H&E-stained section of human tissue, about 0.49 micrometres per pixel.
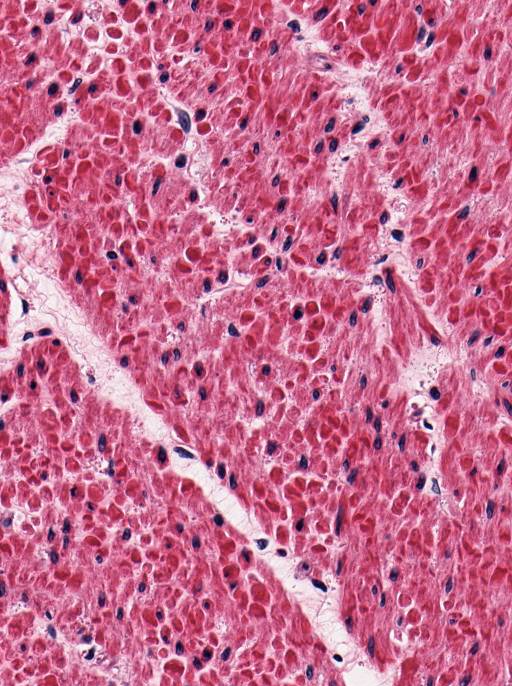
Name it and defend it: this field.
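The field shows smooth muscle, its fibres grouped into bundles separated by pale septa, the broadest running diagonally from upper left to lower right. Most fibres are cut across or obliquely, giving rounded to polygonal profiles, and their dark oval nuclei lie within the fibres rather than at the edges.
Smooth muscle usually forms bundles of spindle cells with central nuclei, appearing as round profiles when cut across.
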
